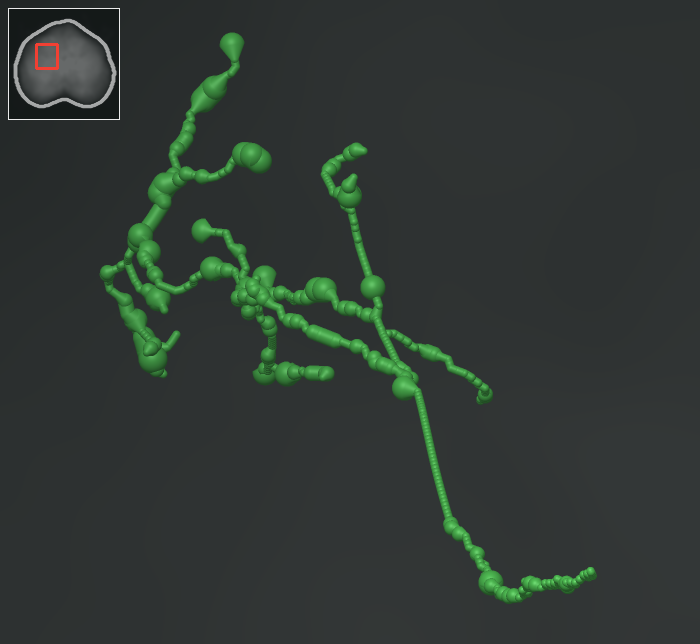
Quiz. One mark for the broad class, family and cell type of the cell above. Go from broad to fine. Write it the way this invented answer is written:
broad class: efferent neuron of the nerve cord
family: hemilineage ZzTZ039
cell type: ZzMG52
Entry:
broad class: descending neuron
family: hemilineage MX3
cell type: DNg46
